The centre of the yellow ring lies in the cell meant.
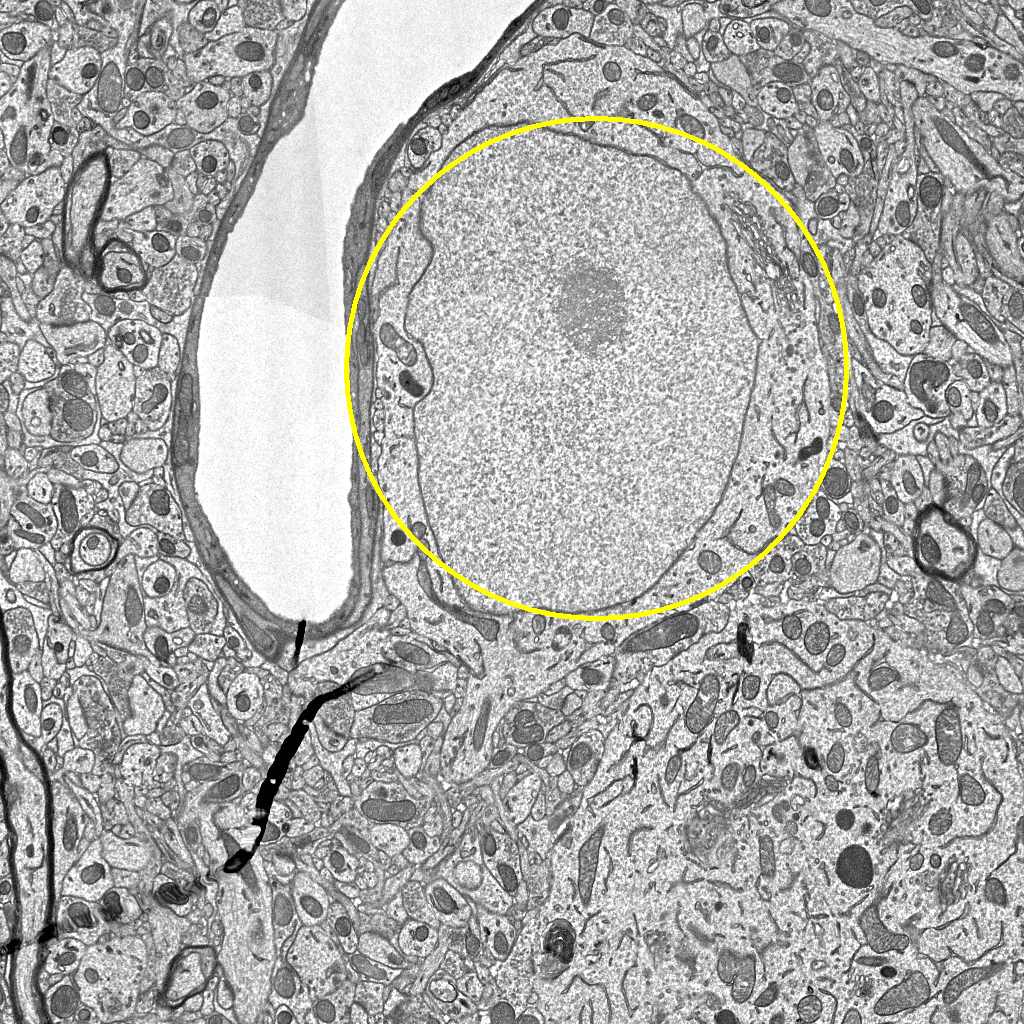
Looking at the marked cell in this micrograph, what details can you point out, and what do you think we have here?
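The envelope looks mostly smooth, a shallow indentation on its left. Chromatin seems pale and finely dispersed, with no dense clumps at the envelope. A single darker granular nucleolus lies in the upper half. Mitochondria around the nucleus: only a few, scattered. An excitatory neuron, then.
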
